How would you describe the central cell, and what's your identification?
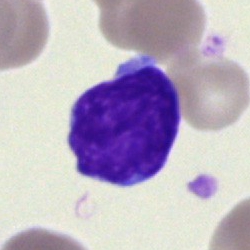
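Almost the whole cell is taken up by a deep purple nucleus. Its chromatin is fine, with scattered paler spots instead of coarse clumps. The scant cytoplasm appears mainly as a small pale blue patch at the upper edge. The cell is a lymphocyte.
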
